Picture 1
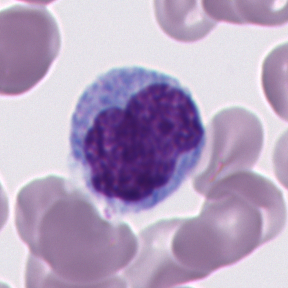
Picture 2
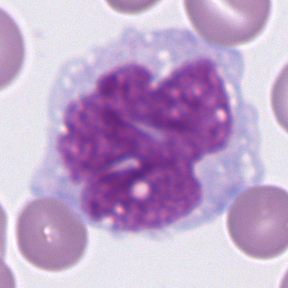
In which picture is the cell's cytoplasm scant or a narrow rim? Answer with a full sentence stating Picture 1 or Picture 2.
In picture 1, the cell has scant cytoplasm.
